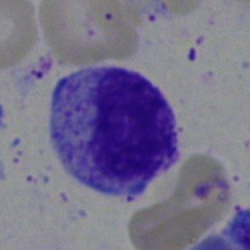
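Myelocyte, the central cell in a stained bone marrow smear. The outline is round to slightly oval and smooth. Small purple granules are scattered through the cytoplasm, which contains no vacuoles. Slight blur in the image softens fine nuclear detail.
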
